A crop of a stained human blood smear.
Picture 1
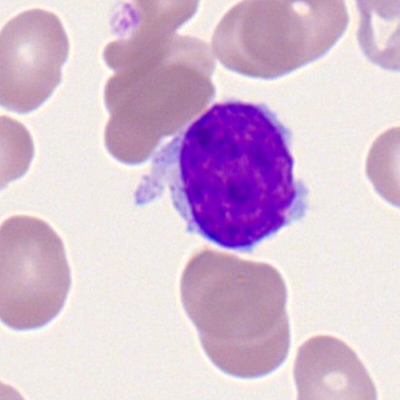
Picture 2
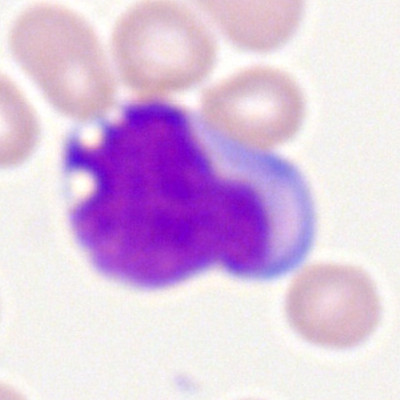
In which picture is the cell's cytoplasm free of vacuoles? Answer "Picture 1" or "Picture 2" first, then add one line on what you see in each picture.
Picture 1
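In picture 1: No vacuoles are seen in the cytoplasm.
In picture 2: Two small clear round vacuoles sit at the upper-left edge of the cell.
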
